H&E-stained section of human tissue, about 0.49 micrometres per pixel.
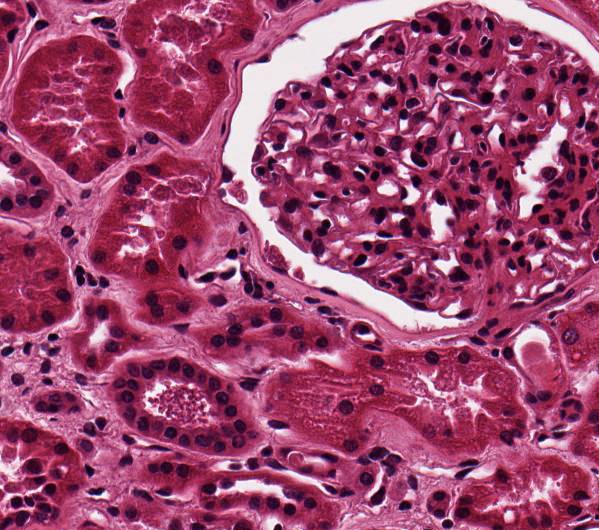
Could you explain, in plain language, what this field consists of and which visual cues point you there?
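Cortical labyrinth of the kidney, I think. One glomerulus sits in the upper right inside a clear crescent of Bowman's space, widest on its left, and thin flattened cells line Bowman's capsule.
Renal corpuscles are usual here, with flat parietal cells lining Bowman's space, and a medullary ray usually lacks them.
The rest is closely packed tubules with only thin strands of interstitium between them.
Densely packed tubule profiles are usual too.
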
